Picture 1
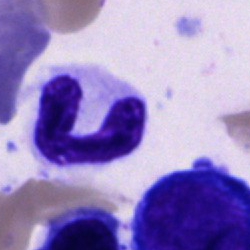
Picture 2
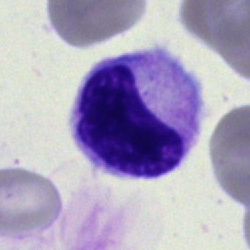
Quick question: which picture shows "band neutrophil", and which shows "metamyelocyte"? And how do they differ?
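Picture 1, I'd say, shows a band neutrophil, and picture 2 a metamyelocyte. In the first, the nucleus is a curved U-shaped band opening upward, while in the second it is kidney-shaped, its indentation facing the upper right. The outlines differ too: irregular rather than smoothly round in picture 1, roughly round in picture 2. Both have dense, dark purple, clumped chromatin. I see no nucleoli in the band neutrophil's nucleus, and in the metamyelocyte pale lilac cytoplasm fills the nuclear notch at the upper right.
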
